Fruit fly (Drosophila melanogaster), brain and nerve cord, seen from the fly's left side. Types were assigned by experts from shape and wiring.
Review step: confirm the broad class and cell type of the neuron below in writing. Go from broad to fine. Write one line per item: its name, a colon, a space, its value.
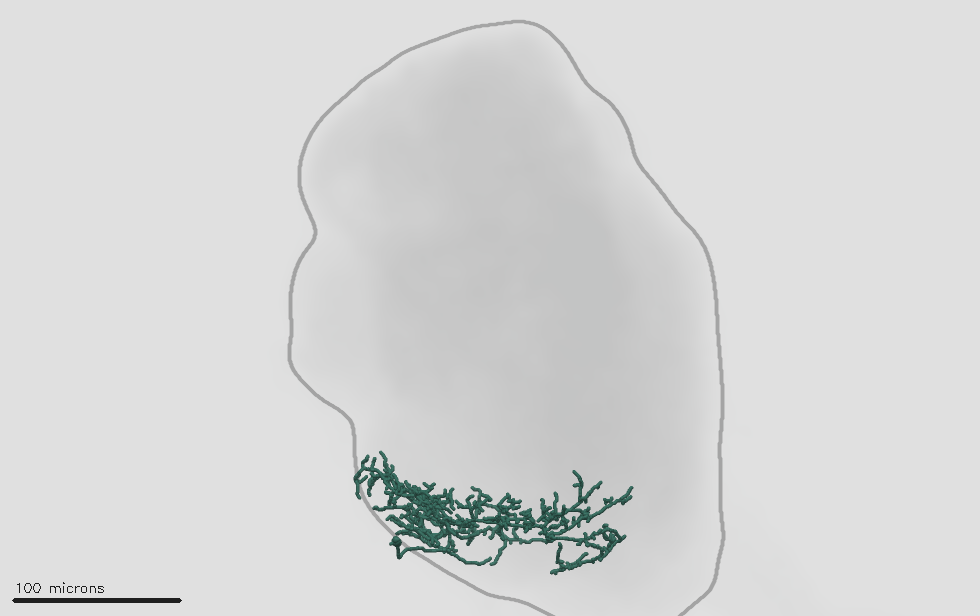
broad class: central-brain intrinsic neuron
cell type: GNG189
